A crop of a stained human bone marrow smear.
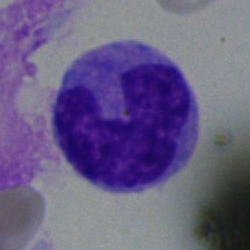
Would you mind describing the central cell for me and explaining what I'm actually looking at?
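Round and smooth in outline, the cell is mostly filled by its nucleus. A deep notch in the nucleus opens towards the top of the cell. Chromatin is dark purple and coarsely clumped. The cell is a monocyte.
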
